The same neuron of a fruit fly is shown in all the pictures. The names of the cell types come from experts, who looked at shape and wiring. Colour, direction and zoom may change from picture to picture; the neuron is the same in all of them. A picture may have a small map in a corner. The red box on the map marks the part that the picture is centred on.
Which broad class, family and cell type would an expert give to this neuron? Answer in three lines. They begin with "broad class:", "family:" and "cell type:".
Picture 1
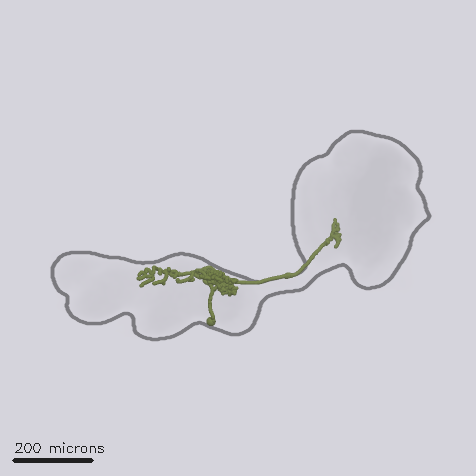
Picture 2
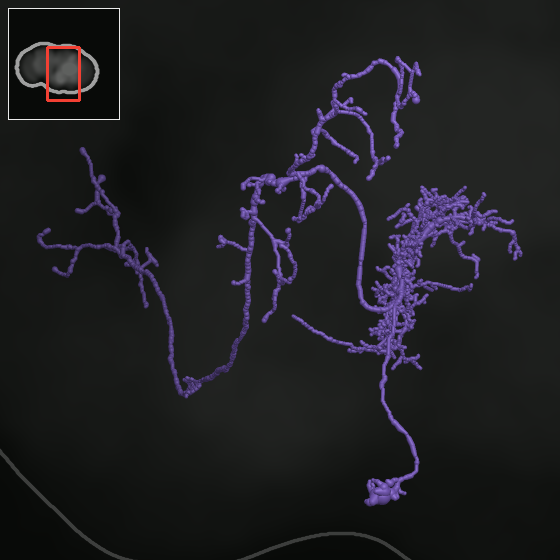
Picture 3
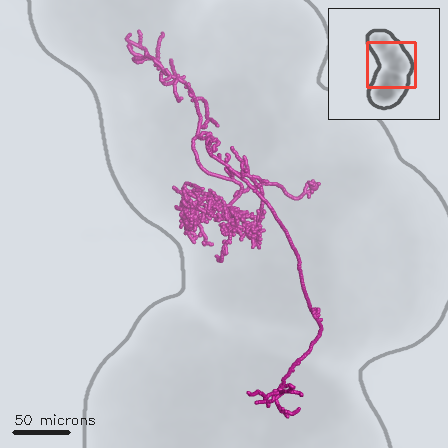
broad class: ascending neuron
family: hemilineage 06B
cell type: AN06B023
